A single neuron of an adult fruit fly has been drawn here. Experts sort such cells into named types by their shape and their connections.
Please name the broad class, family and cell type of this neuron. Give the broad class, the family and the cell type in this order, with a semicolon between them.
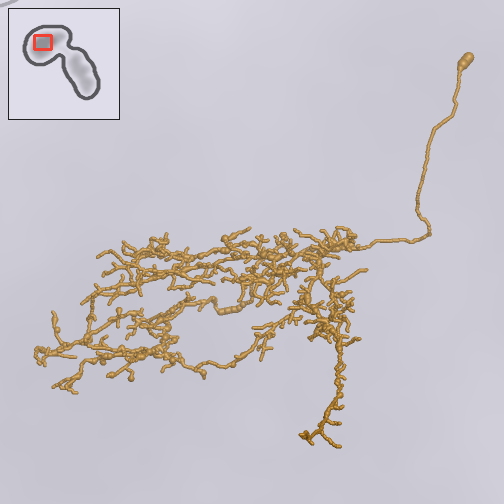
central-brain intrinsic neuron; hemilineage LHa2; SLP094_c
